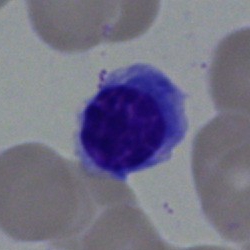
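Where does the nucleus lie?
Off-centre, toward the left side of the cell.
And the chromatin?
Dark purple, coarsely clumped.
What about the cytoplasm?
Blue, forming a rim that is widest on the right side.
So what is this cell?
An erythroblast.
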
